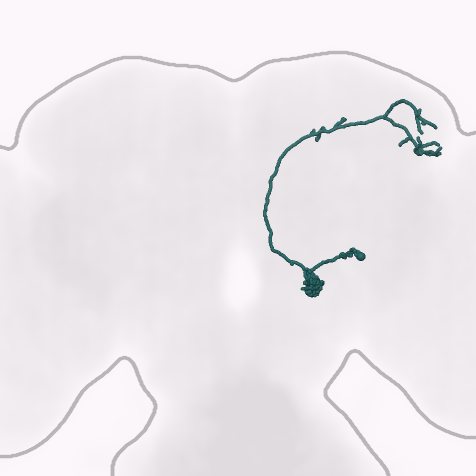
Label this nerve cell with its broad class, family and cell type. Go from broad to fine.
central-brain intrinsic neuron; hemilineage ALl1_ventral; VA5_lPN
